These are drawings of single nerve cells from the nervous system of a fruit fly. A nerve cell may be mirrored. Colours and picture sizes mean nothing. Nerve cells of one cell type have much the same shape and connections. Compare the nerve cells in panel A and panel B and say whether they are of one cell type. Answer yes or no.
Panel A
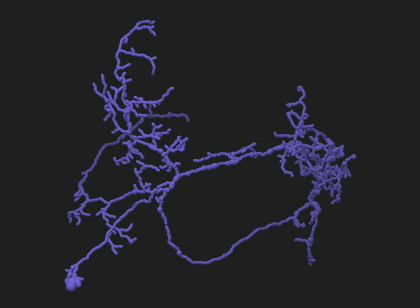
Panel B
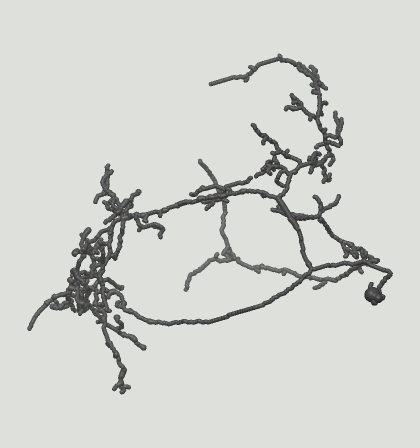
yes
